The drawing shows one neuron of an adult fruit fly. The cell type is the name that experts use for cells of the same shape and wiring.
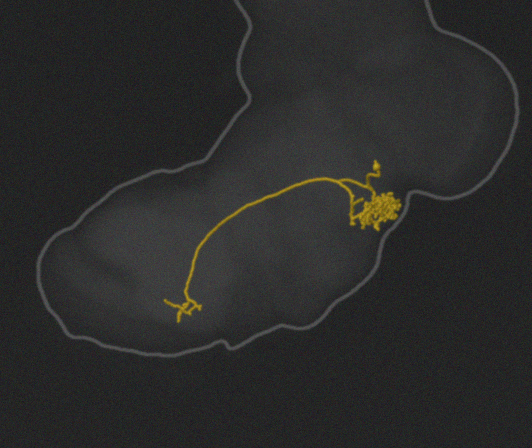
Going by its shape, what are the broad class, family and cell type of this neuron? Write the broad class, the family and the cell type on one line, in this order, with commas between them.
central-brain intrinsic neuron, hemilineage VLPl&d1_lateral, AVLP265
